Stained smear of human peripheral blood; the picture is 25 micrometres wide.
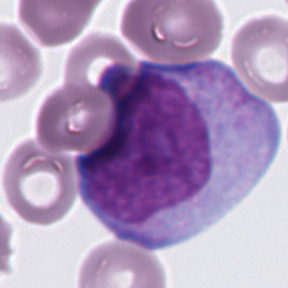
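Atypical promyelocyte, the nucleated cell at the centre. Notice how fine and evenly spread the chromatin is, with no coarse clumps. Along the edge the cytoplasm turns a deeper blue than it is near the nucleus, and it holds neither coarse dark granules nor clear vacuoles.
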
